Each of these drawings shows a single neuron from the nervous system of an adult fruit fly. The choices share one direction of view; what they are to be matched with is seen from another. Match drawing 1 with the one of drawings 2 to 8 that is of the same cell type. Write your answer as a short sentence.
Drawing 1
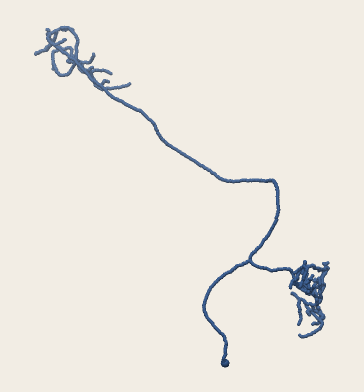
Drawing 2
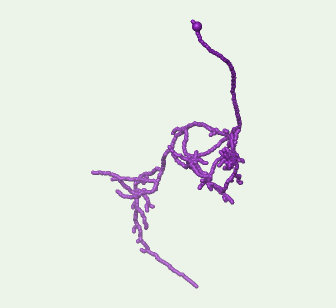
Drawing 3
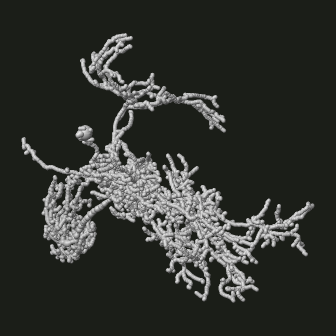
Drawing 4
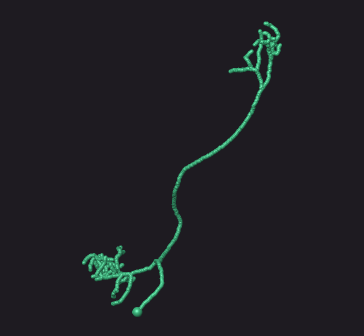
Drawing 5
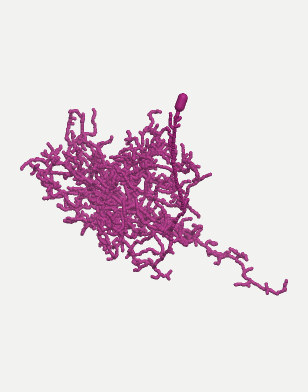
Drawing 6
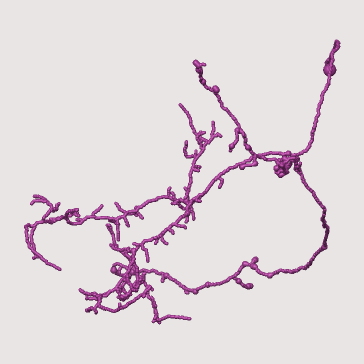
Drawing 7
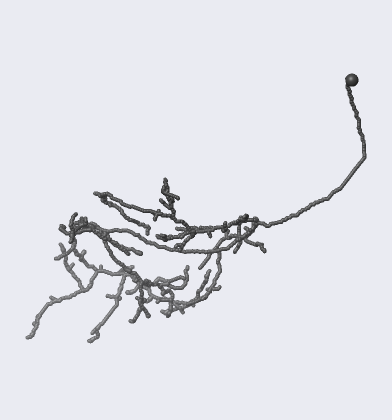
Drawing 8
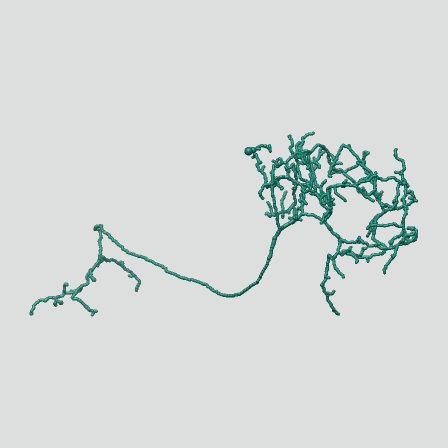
Drawing 4 is of the same cell type.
